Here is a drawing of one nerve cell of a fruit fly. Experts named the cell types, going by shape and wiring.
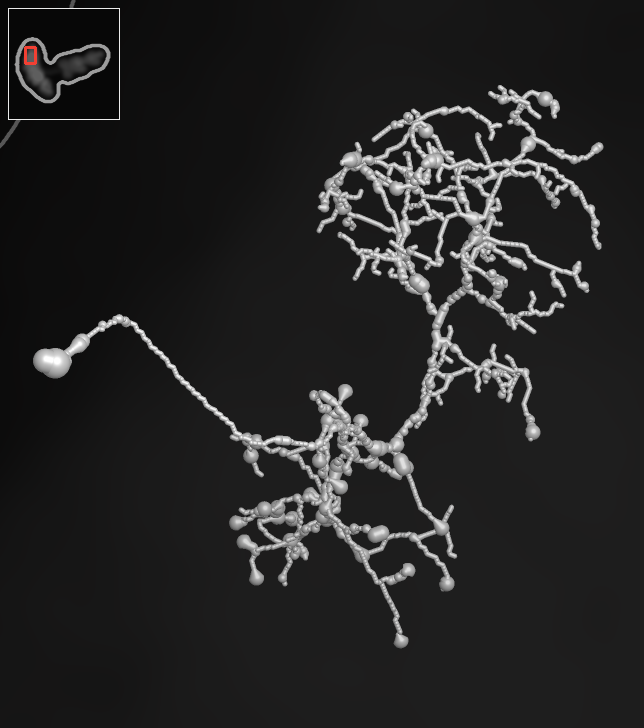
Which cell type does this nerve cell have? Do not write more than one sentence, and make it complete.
This nerve cell is assigned to the cell type CB3762.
